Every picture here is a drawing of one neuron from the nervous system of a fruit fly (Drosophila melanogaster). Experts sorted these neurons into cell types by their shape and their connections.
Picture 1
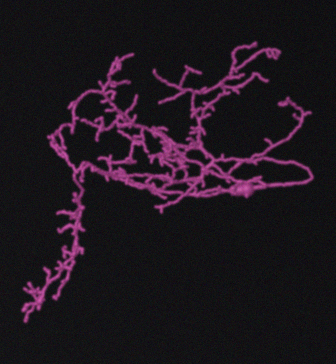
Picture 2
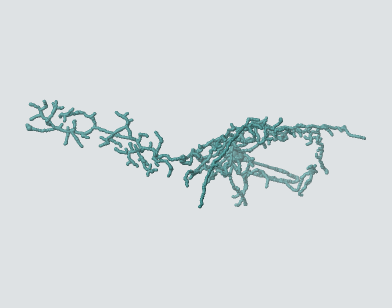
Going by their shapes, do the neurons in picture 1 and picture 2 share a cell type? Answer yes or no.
yes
